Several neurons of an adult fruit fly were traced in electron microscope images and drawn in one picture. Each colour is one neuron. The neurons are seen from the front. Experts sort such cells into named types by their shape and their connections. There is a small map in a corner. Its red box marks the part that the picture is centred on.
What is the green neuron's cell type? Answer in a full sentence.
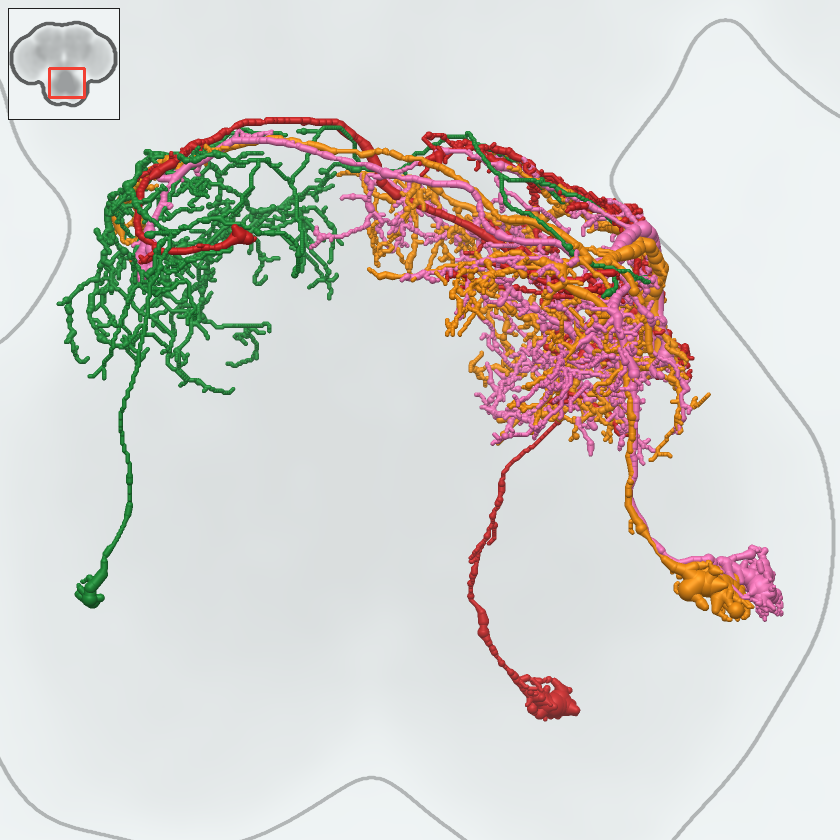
The cell type is IN12A018.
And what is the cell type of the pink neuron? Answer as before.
The cell type is IN03B005.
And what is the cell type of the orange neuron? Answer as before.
The cell type is IN03B008.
